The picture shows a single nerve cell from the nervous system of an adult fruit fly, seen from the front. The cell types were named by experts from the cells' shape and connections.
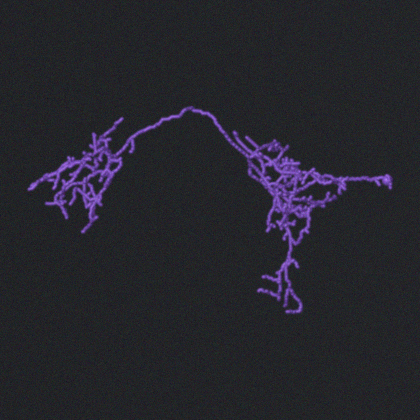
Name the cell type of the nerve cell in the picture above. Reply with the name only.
VES039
